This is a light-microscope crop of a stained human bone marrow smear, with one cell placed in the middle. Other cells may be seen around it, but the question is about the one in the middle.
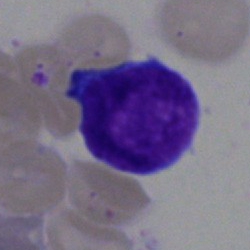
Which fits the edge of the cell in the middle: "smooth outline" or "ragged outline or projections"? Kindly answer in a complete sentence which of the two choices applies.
A rough edge runs around this cell.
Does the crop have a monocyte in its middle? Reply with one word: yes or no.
no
